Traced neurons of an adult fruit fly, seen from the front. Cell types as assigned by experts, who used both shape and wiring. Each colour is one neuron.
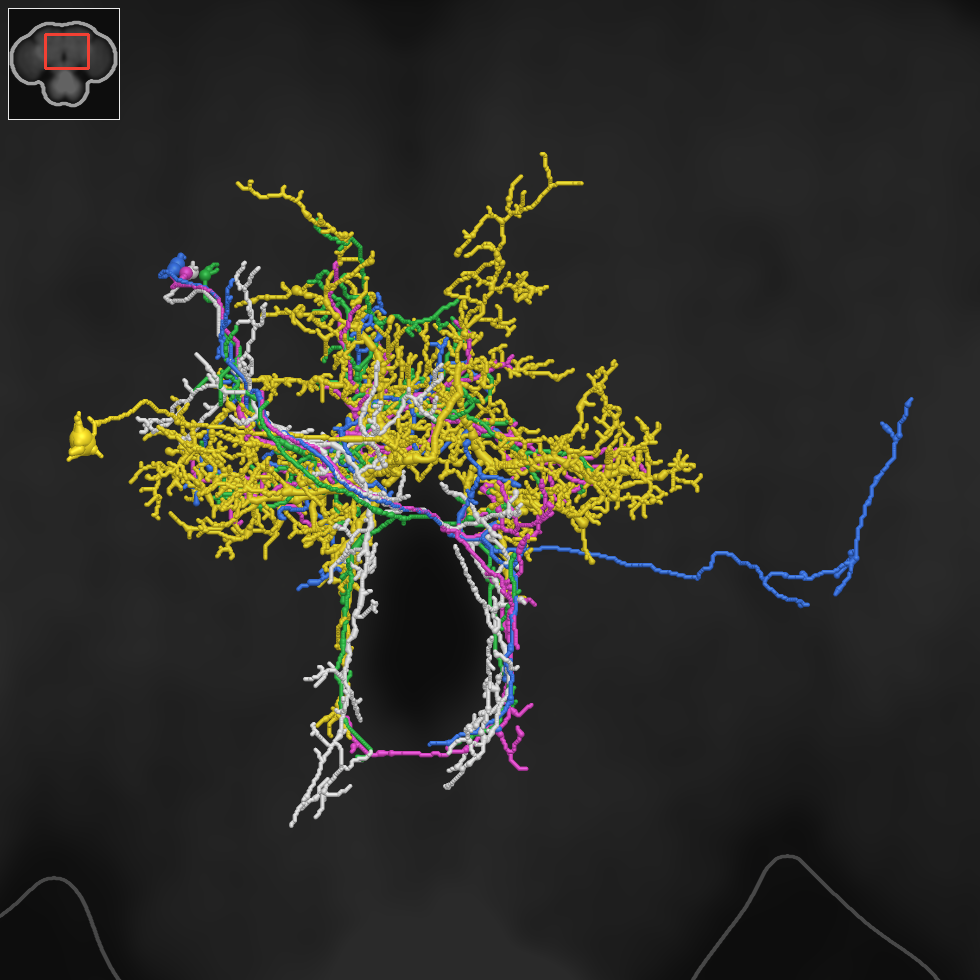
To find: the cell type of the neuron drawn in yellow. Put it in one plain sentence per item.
The cell type is IB008.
